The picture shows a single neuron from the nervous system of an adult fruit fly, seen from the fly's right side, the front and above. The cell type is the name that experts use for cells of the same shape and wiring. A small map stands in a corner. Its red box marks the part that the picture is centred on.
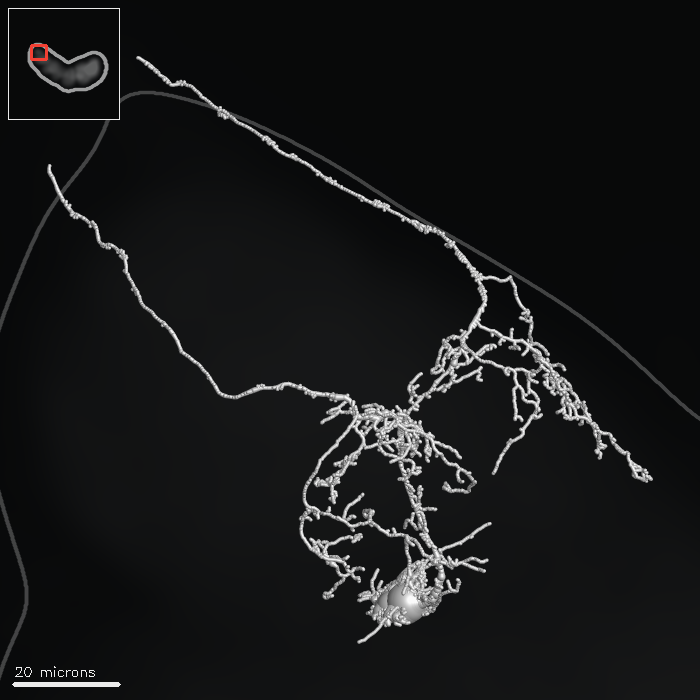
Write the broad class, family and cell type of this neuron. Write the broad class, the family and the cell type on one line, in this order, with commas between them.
efferent neuron of the nerve cord, hemilineage 00B, EN00B026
